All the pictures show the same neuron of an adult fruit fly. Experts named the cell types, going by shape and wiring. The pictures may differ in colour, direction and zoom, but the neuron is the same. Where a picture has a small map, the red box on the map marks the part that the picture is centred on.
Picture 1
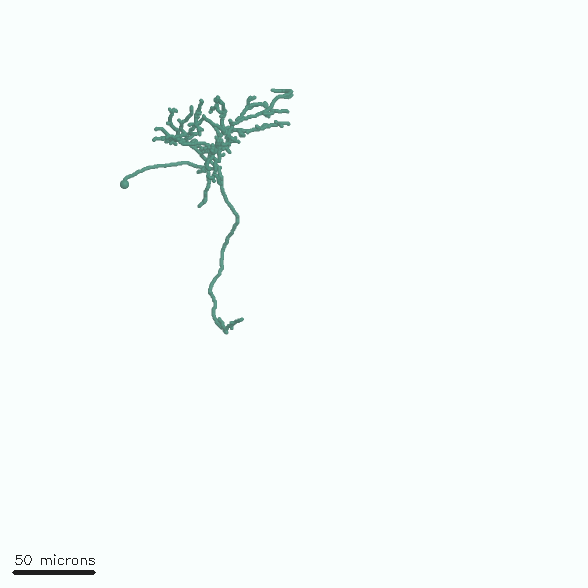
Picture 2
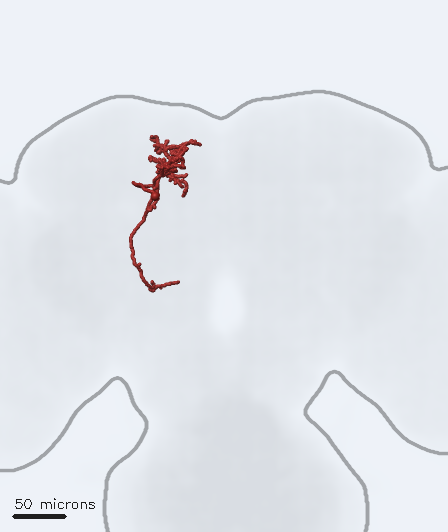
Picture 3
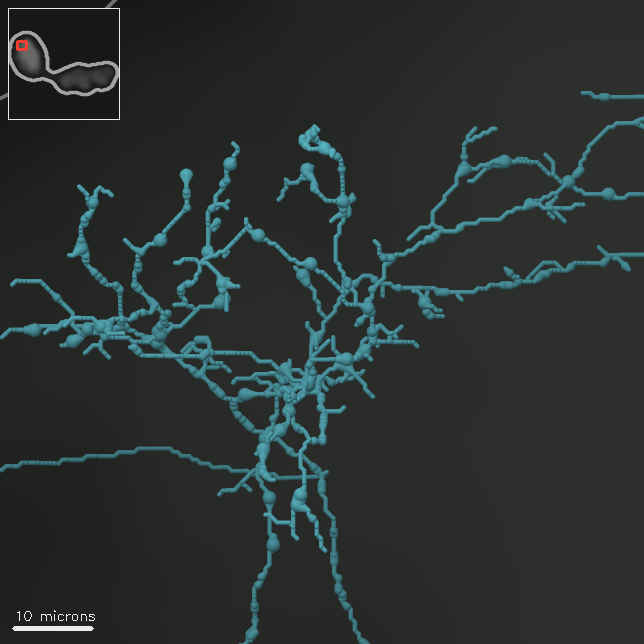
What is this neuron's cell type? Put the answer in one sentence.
The cell type is CRE018.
